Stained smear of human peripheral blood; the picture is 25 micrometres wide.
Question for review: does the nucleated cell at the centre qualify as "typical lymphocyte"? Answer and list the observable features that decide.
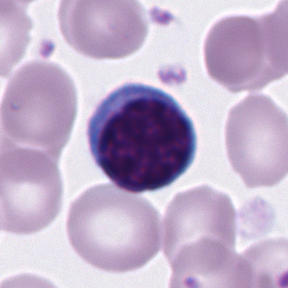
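Two features decide: the cytoplasm stains blue, and the chromatin shows a dark purple, coarsely clumped pattern.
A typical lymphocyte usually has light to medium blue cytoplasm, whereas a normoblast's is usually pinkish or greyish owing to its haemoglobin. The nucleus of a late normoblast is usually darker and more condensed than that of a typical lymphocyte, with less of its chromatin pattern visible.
The name typical lymphocyte therefore fits, and normoblast does not. The cell measures about 10 micrometres across, with a round nucleus about 8 micrometres across in which no nucleoli can be seen.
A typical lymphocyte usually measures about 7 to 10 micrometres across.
No granules are visible in the cytoplasm, a finding that would suit either name.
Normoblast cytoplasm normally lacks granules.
The outline is smooth and round, with no projections standing out from the surface.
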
